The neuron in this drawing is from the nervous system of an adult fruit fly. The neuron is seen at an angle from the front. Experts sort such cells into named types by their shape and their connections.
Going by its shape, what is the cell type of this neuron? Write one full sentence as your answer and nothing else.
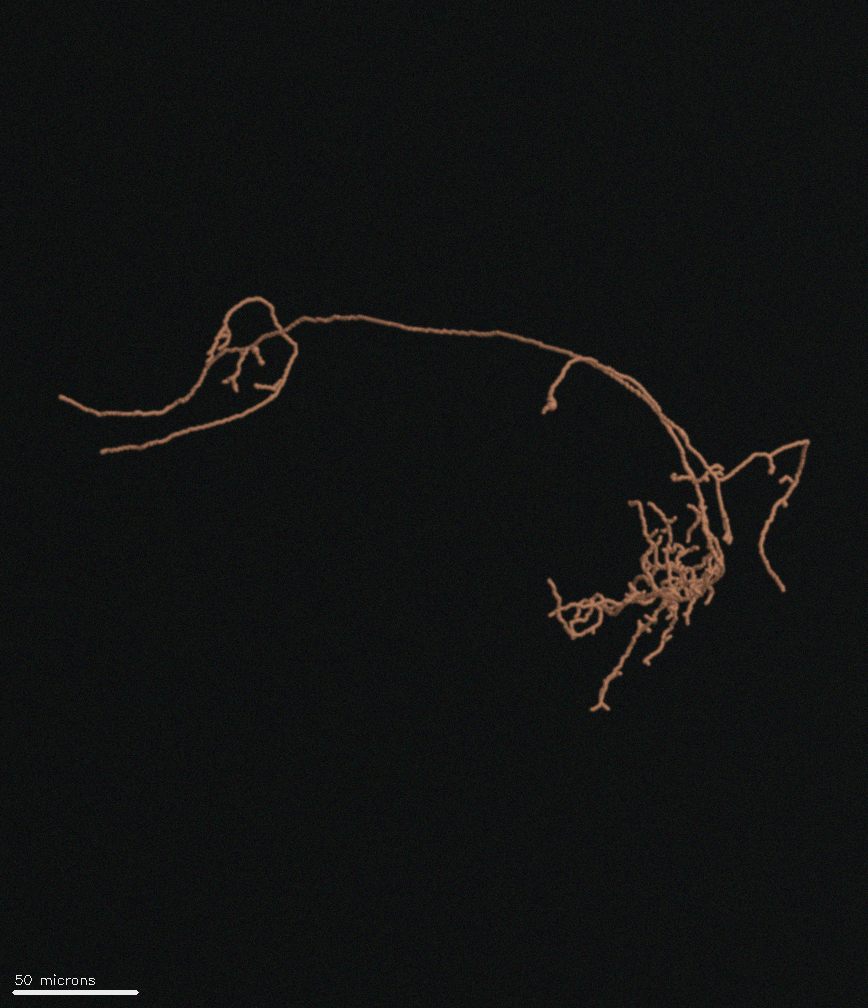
To the cell type PVLP046 belongs this neuron.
